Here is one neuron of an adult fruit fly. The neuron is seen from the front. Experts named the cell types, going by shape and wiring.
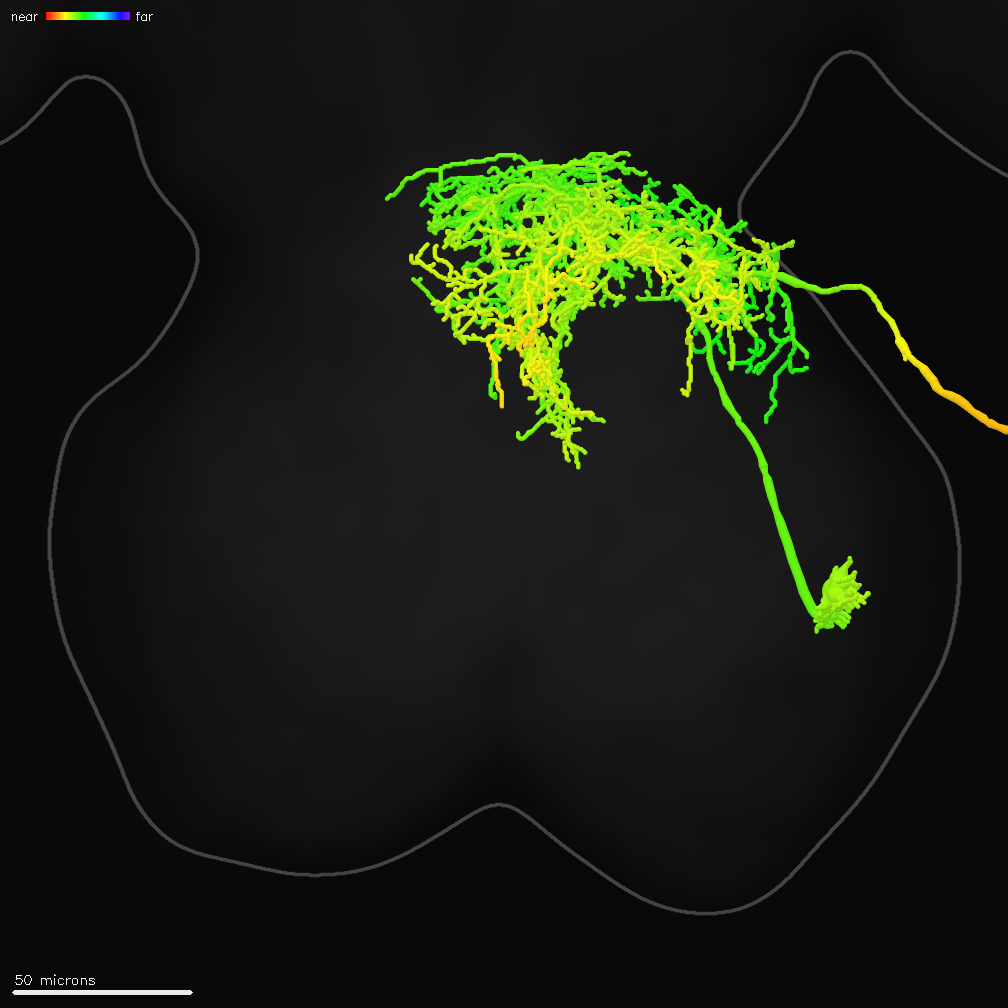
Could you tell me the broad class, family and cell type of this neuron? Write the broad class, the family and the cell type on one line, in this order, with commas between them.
motor neuron of the nerve cord, hemilineage 16B, tp2 MN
